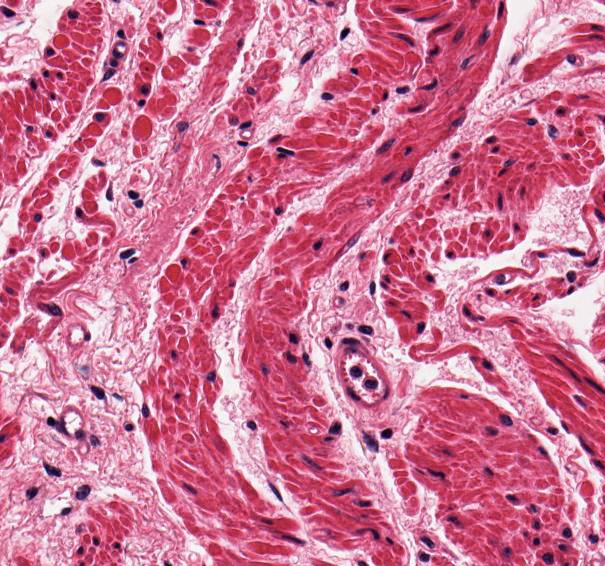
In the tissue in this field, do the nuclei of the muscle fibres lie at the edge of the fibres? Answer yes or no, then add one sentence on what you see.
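No. In the lengthwise-cut fibres the nuclei are dark, elongated and lie in the middle of the cells.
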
